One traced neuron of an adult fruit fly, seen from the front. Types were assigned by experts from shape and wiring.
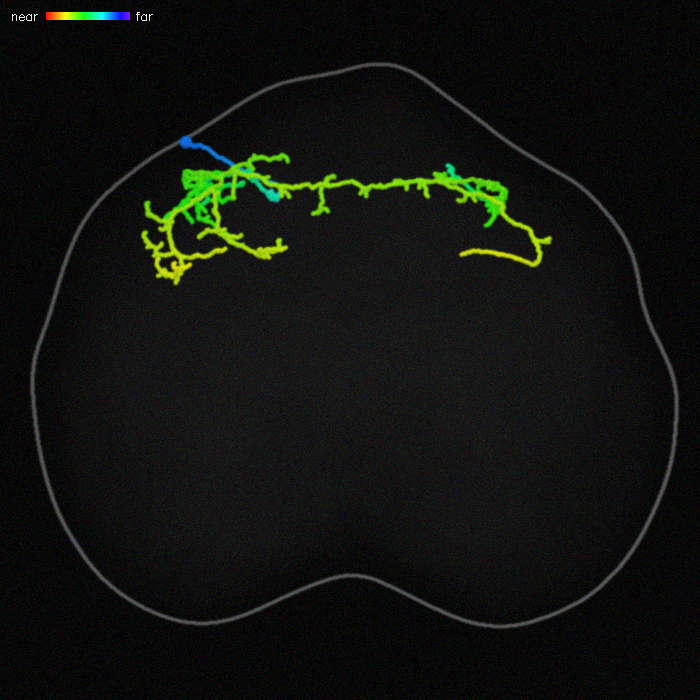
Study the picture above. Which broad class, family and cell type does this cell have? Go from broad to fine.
nerve-cord intrinsic neuron; hemilineage 03B; IN03B055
